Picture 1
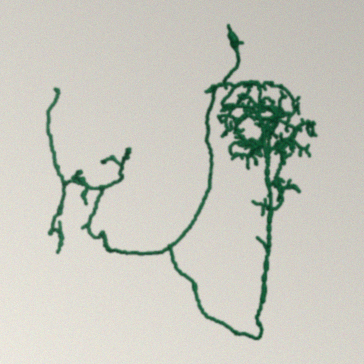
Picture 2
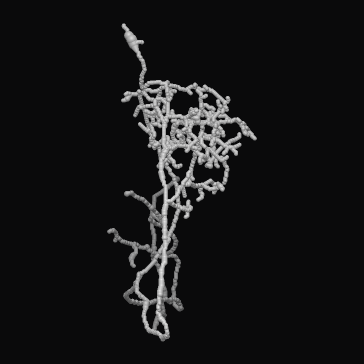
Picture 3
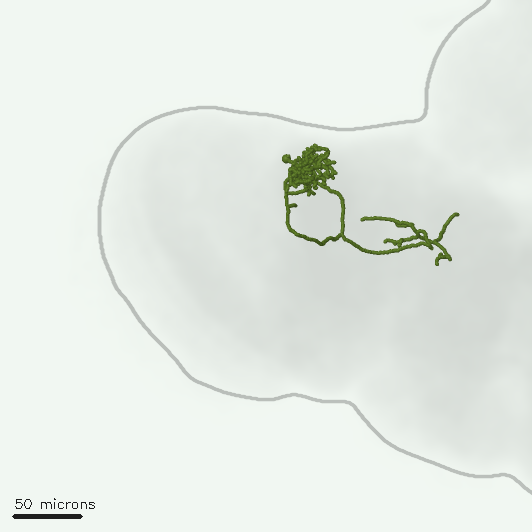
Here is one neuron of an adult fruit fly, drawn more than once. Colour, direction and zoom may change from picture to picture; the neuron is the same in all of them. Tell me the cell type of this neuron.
LC29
